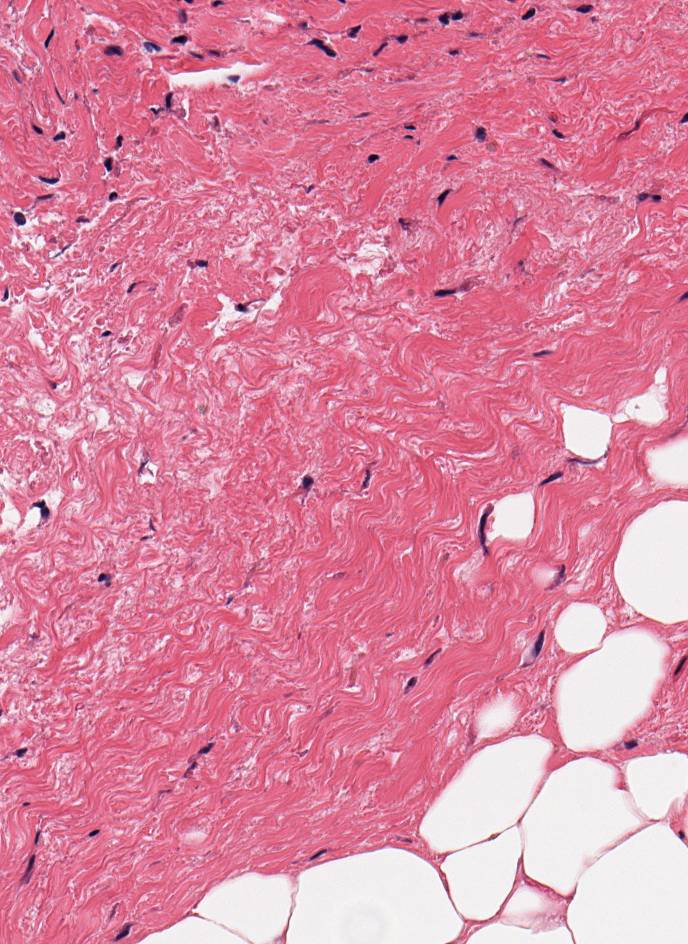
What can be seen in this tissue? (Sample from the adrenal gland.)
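Wavy collagen bundles run in many different directions. Among them, nuclei are sparse and widely scattered; most are small, dark and elongated. In the lower right lie adipocytes, each containing a single large clear vacuole bounded by a thin pink rim.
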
